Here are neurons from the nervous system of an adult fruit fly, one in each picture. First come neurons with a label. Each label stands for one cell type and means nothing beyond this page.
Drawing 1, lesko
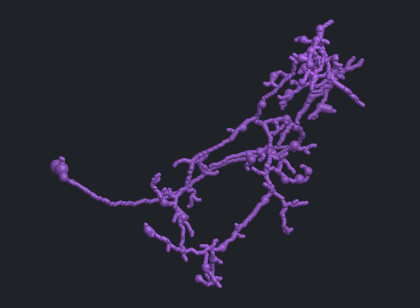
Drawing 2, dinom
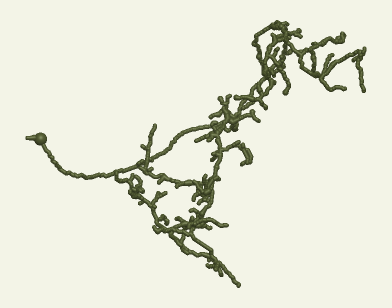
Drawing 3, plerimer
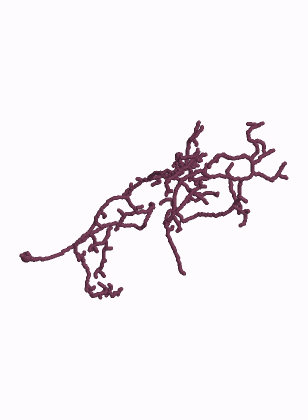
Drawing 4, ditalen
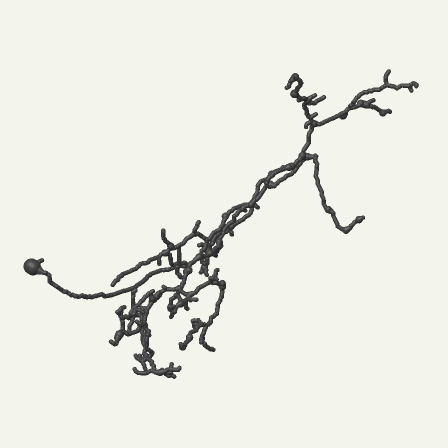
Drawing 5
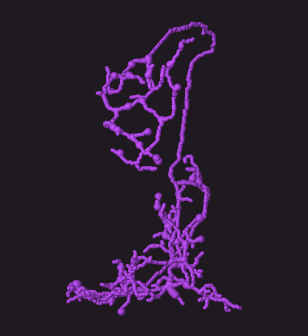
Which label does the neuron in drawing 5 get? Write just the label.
dinom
